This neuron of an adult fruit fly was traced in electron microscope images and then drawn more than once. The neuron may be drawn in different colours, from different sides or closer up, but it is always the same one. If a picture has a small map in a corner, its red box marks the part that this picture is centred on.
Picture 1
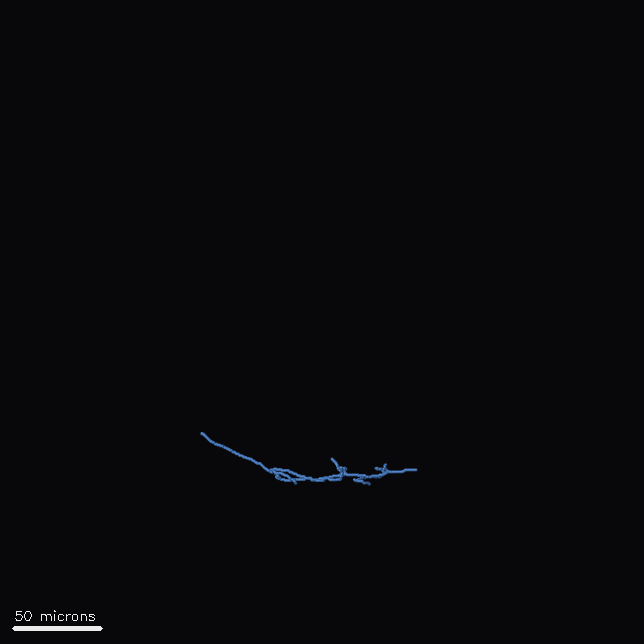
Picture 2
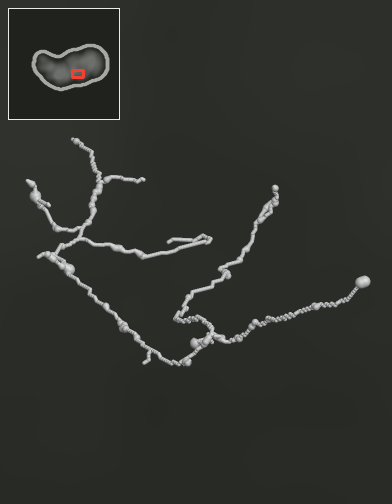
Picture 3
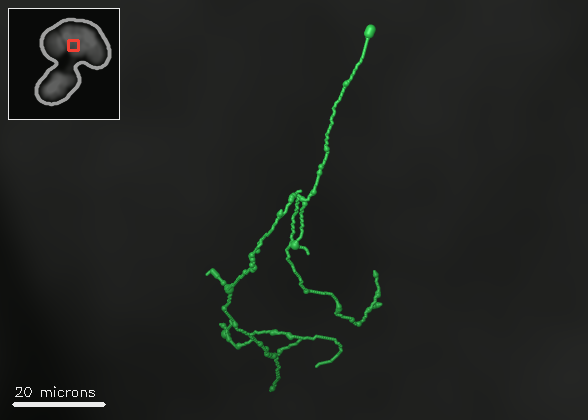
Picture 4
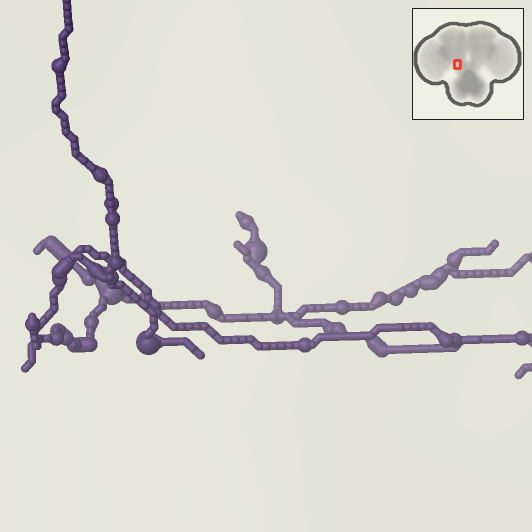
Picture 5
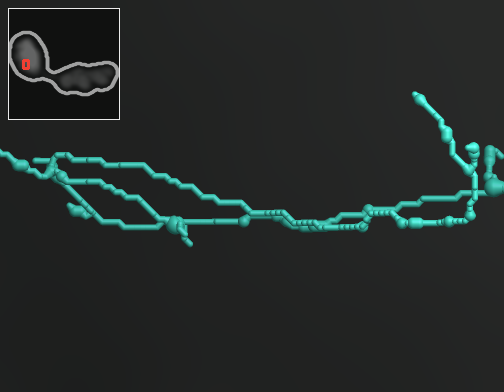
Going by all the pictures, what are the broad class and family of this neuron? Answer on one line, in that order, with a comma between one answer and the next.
sensory neuron entering the brain, class mechanosensory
